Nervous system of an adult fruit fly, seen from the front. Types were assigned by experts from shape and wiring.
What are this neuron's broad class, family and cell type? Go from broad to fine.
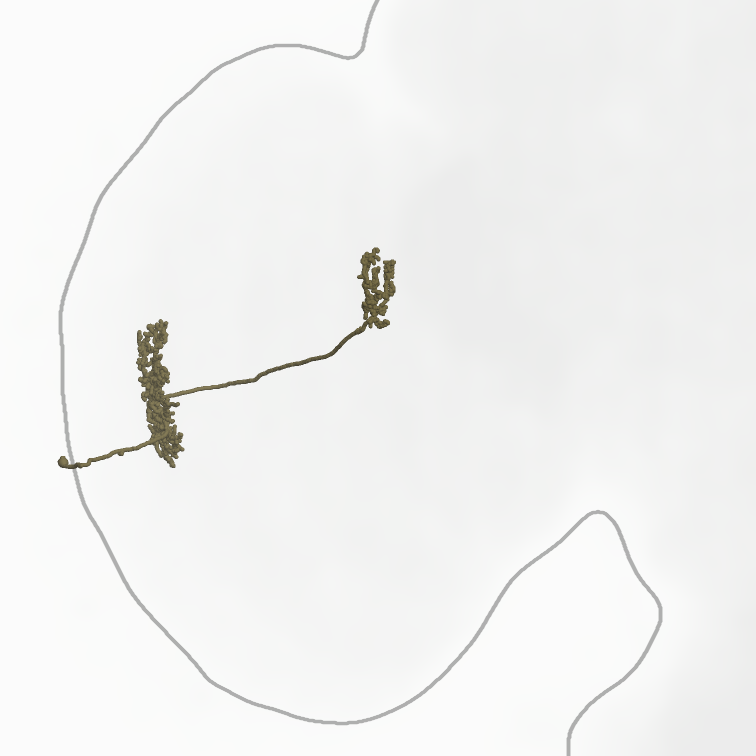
optic-lobe intrinsic neuron; Tm; Tm32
